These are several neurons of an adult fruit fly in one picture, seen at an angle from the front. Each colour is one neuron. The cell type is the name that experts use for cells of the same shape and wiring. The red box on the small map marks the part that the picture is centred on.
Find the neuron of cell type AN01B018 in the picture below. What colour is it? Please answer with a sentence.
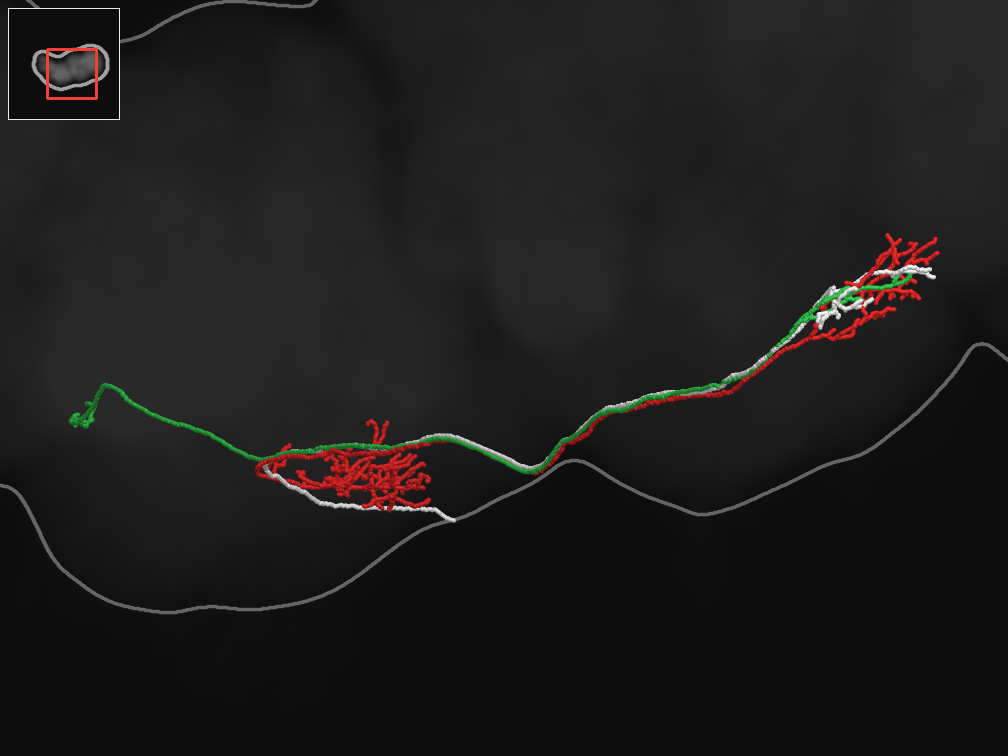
The colour is red.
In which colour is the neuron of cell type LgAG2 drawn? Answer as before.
The colour is green.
